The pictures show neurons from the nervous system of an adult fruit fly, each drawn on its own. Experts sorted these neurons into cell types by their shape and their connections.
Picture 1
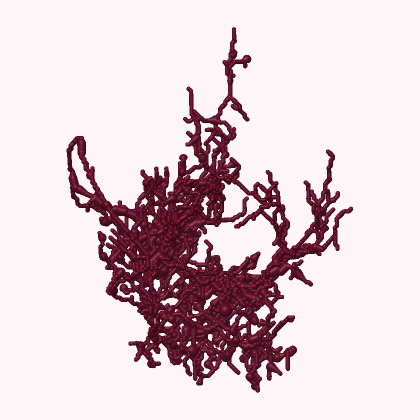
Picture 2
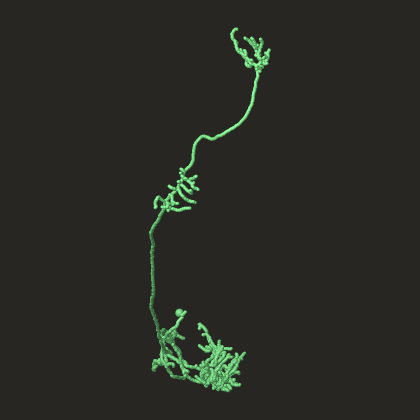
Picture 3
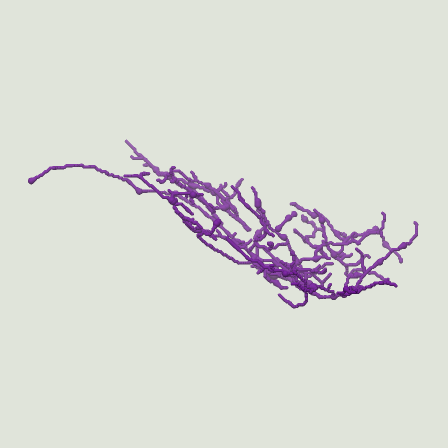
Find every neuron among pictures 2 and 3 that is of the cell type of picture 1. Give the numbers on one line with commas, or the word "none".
none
